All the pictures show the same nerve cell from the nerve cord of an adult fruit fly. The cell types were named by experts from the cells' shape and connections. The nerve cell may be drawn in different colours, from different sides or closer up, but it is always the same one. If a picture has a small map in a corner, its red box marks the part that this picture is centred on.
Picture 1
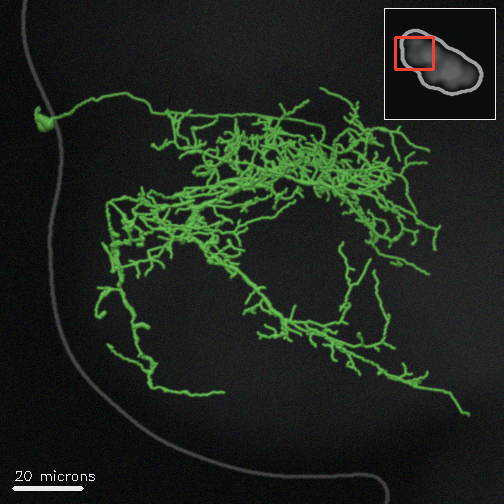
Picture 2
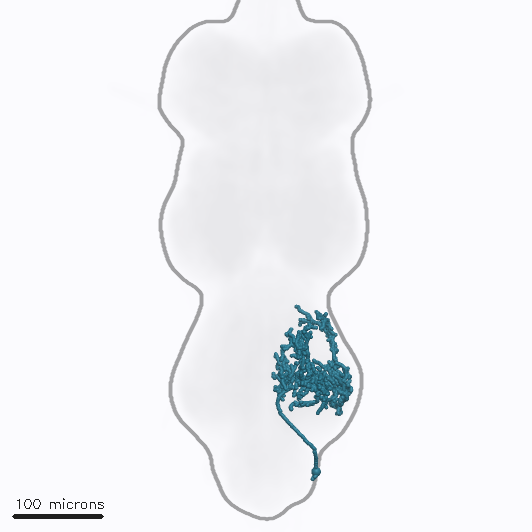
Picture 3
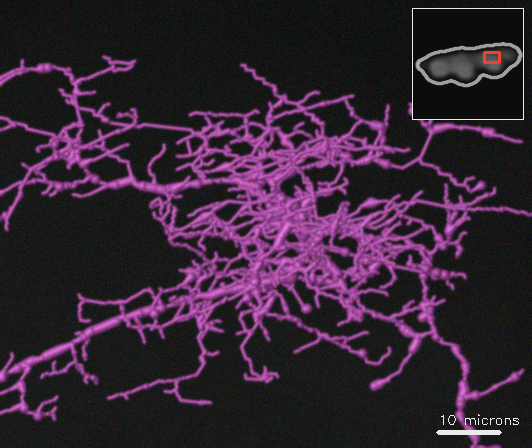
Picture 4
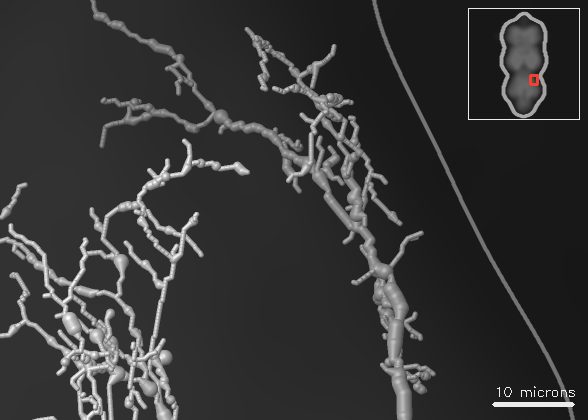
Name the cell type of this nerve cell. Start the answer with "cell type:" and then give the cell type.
cell type: IN03A037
